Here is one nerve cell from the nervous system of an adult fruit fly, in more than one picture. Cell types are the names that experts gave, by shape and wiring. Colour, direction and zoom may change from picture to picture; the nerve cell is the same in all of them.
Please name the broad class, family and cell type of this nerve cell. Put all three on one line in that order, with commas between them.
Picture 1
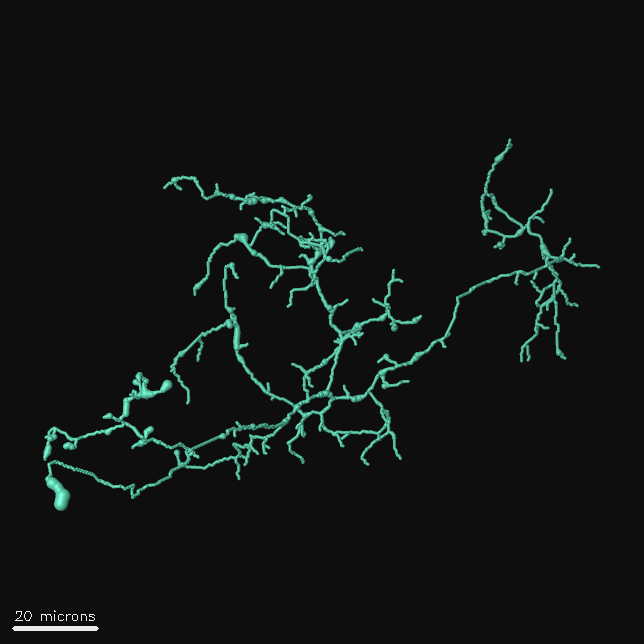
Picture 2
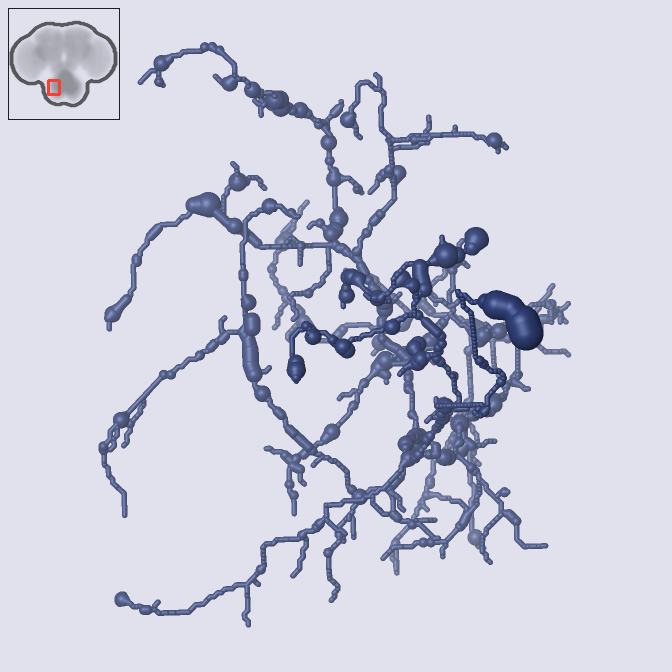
nerve-cord intrinsic neuron, hemilineage 16B, IN16B077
